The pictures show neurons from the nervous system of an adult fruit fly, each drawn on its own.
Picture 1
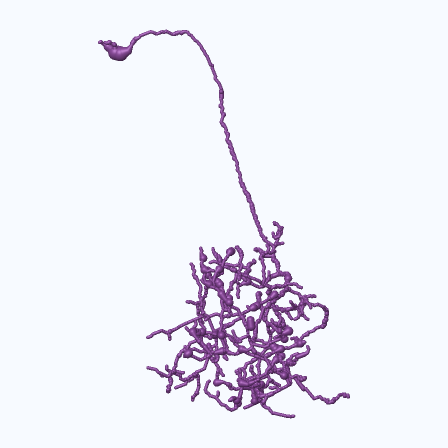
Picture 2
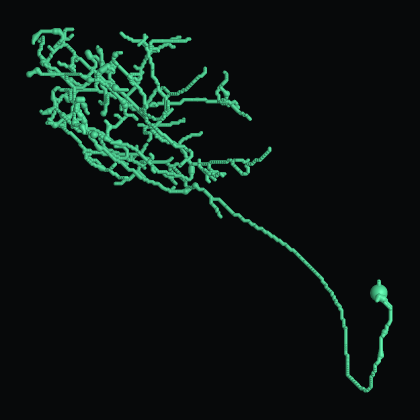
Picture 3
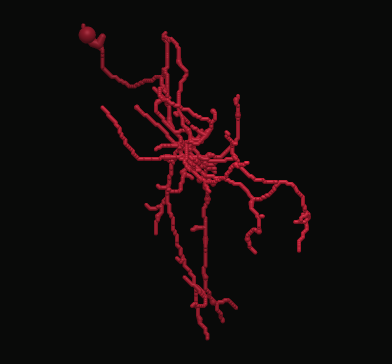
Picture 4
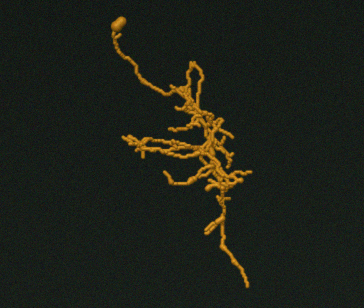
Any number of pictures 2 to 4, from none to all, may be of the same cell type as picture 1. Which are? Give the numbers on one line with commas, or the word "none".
2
